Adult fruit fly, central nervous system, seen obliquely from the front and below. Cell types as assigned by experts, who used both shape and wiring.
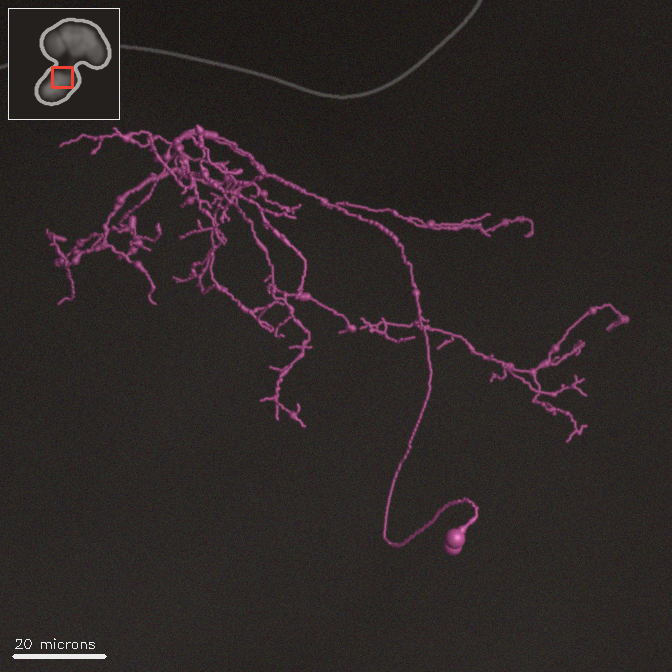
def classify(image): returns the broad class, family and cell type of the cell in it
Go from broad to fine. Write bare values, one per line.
nerve-cord intrinsic neuron
hemilineage 02A
IN02A029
